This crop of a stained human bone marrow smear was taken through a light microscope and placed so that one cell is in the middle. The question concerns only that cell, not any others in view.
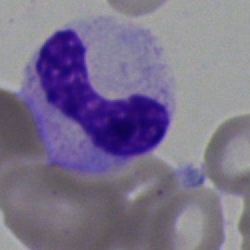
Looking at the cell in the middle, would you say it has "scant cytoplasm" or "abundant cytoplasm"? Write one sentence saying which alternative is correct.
A wide area of cytoplasm encircles its nucleus.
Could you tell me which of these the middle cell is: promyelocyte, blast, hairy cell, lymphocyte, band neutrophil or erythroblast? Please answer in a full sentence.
The cell the crop is centered on is a band neutrophil.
